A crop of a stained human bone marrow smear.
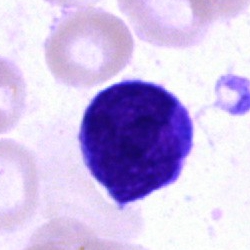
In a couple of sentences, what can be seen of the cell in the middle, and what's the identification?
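Cytoplasm first: the little that is visible is deep blue. Chromatin next: dark purple throughout the nucleus. Granules: none visible in the cell. Vacuoles: none seen either. Conclusion: a blast.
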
